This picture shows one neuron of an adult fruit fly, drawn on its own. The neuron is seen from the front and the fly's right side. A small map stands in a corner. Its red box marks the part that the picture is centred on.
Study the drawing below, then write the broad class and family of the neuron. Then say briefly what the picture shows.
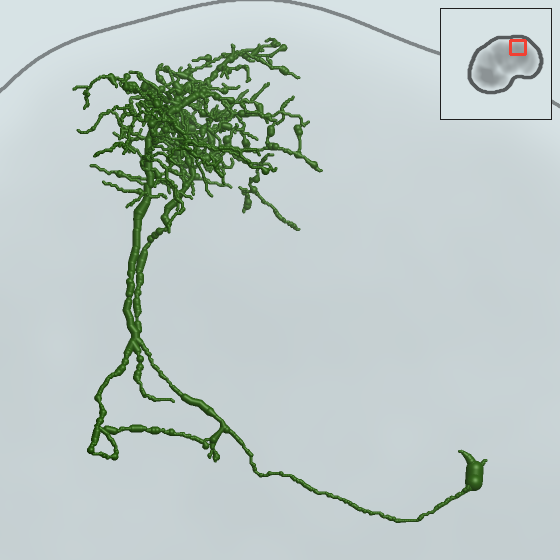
Its broad class is central-brain intrinsic neuron. The family is hemilineage AOTUv4_ventral. The cell body is at the lower right of the picture. Dozens of branch ends can be seen.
